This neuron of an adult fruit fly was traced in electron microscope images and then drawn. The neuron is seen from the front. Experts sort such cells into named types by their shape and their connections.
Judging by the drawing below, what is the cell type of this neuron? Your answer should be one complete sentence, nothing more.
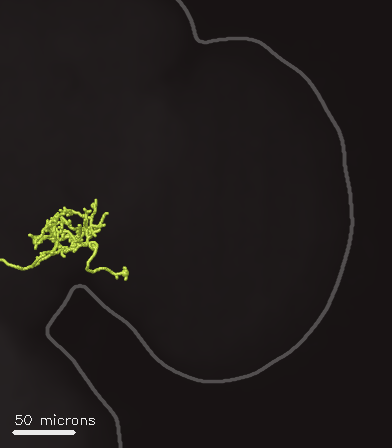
With respect to cell type, this neuron is SAD030.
